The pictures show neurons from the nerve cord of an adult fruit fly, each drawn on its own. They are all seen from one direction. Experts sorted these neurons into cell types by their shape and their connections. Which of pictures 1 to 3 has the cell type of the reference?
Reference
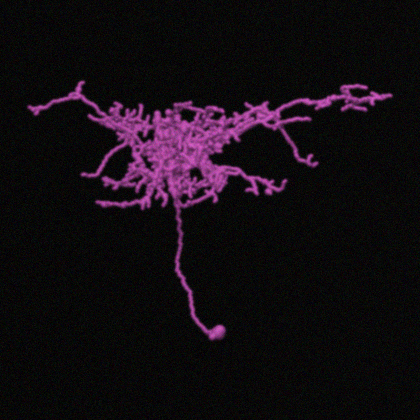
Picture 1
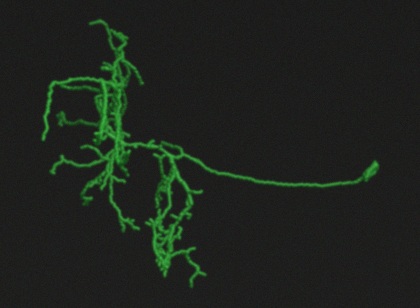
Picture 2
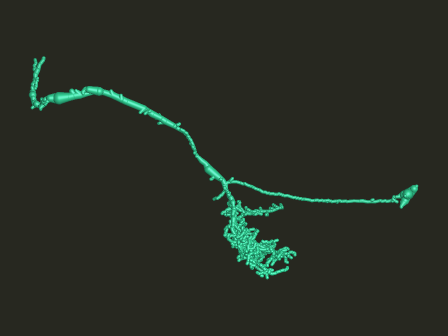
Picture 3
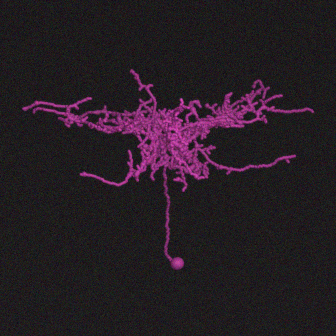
Picture 3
